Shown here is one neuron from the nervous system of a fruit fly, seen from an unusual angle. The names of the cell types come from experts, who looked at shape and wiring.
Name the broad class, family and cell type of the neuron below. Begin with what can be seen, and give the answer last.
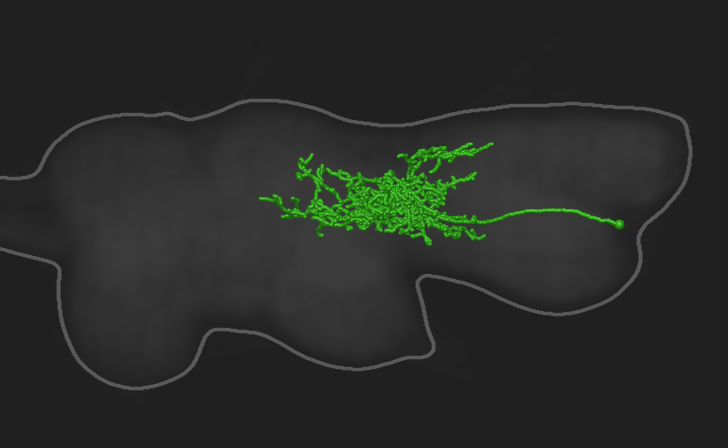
Its cell body lies on the right of the picture. As drawn here it is more than twice as wide as it is tall. Its broad class is nerve-cord intrinsic neuron. The family is hemilineage 06A. It is of cell type IN06A020.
